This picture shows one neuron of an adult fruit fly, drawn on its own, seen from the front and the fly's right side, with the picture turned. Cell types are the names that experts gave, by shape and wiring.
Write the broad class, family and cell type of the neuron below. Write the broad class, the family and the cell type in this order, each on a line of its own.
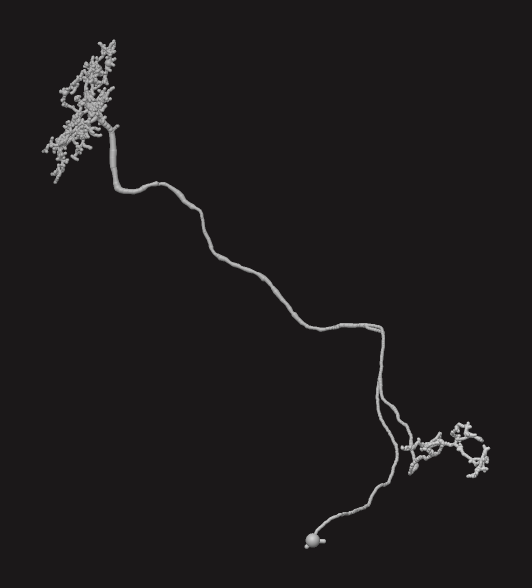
visual projection neuron
LPC
LPC1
